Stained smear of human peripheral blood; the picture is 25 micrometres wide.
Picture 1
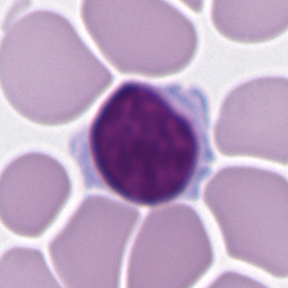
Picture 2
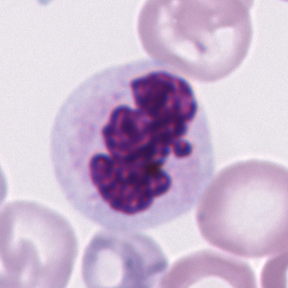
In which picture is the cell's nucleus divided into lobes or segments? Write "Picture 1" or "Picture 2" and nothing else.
Picture 2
